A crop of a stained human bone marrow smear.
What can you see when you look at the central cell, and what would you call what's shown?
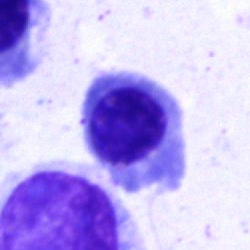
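Off-centre toward the upper left lies the nucleus, so more cytoplasm remains on the lower-right side. Its chromatin stains dark purple and appears dense. The cytoplasm is blue, and the cell outline is irregular, drawn out at the lower right into a ragged lobe of cytoplasm. This cell is an erythroblast.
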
